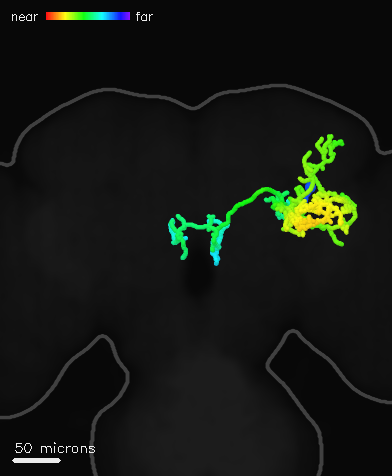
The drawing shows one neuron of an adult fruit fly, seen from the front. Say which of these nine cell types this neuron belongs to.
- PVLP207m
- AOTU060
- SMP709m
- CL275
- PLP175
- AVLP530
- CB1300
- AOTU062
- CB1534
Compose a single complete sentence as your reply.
Cell type AVLP530 is what this neuron is.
